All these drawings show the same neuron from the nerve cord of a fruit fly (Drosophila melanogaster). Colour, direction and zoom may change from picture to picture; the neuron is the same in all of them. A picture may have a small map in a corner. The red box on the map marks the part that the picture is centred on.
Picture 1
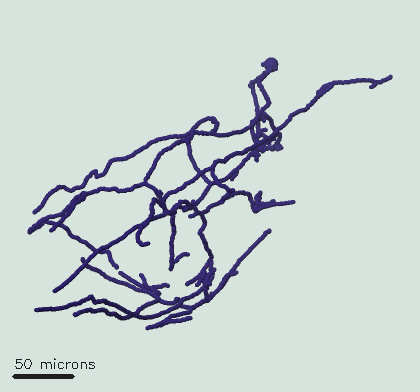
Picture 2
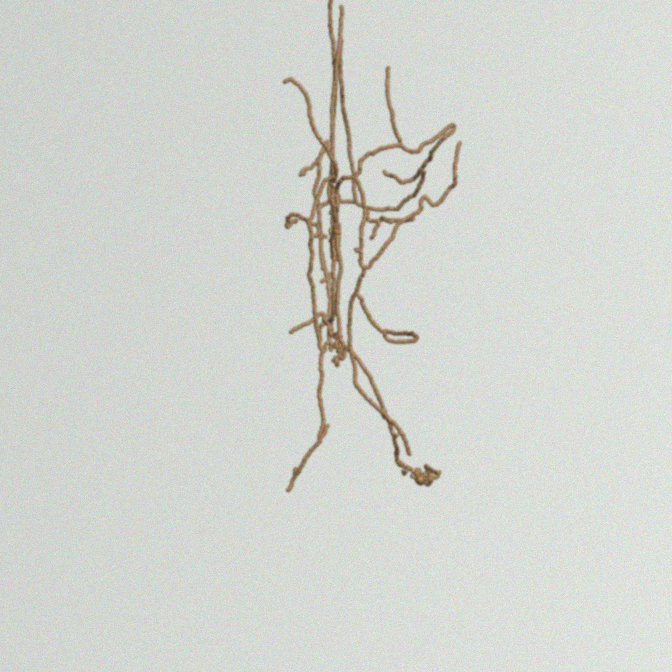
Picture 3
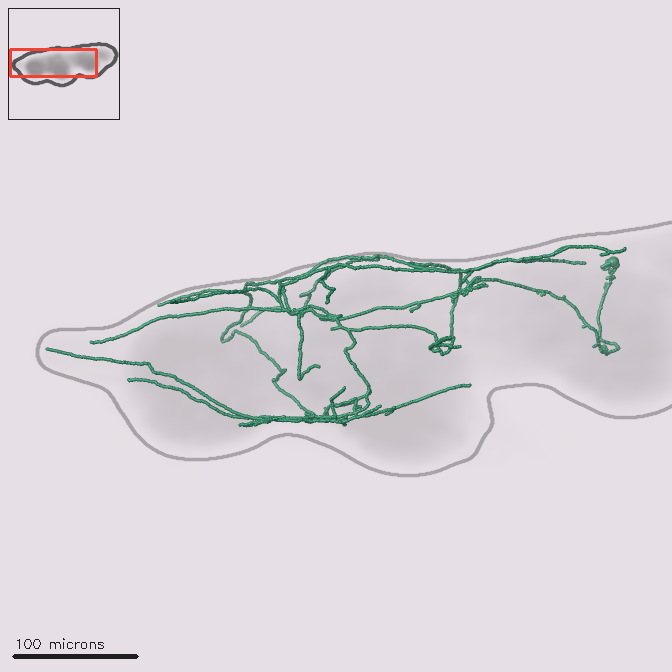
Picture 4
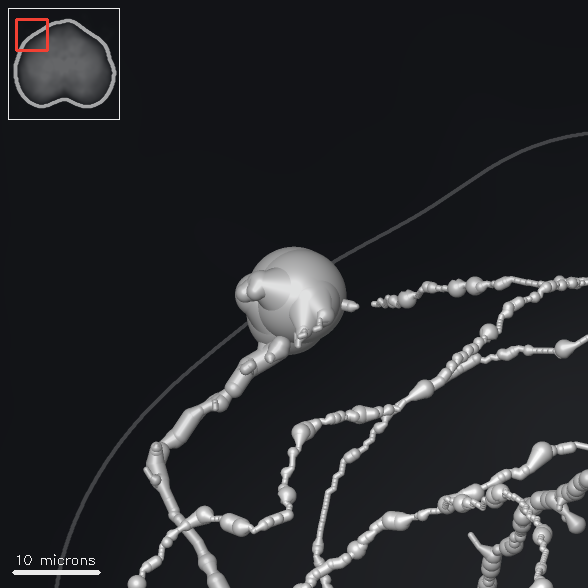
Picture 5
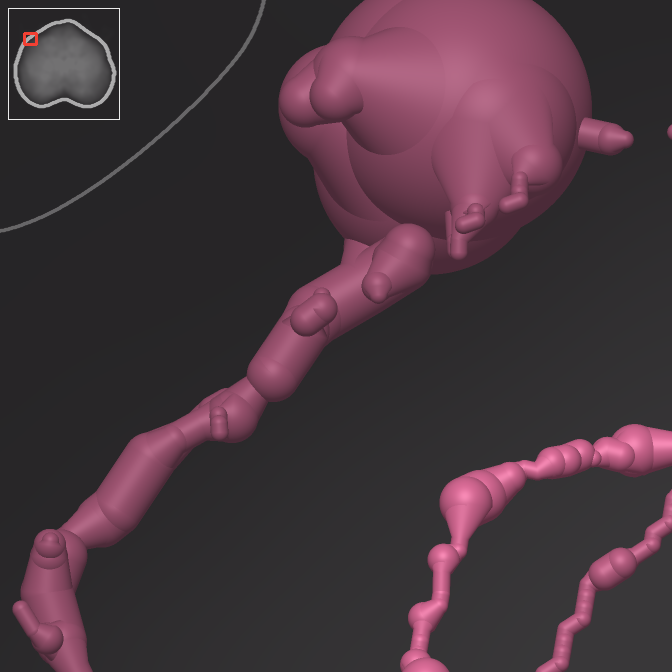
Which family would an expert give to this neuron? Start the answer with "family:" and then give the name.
family: hemilineage 09A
